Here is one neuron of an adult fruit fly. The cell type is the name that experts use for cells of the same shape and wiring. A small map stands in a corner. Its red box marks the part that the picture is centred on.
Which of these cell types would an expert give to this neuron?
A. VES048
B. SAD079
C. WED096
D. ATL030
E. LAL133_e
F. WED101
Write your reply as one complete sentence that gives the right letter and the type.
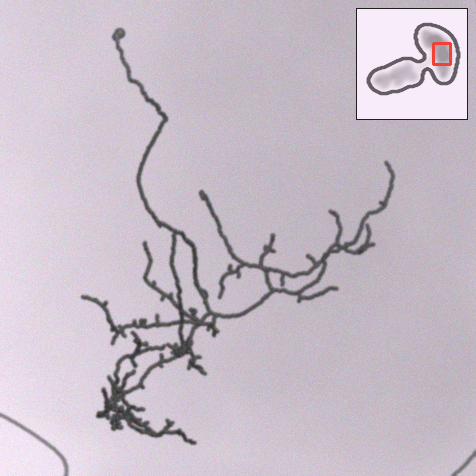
By cell type, the neuron is classed as WED096, which is option C.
